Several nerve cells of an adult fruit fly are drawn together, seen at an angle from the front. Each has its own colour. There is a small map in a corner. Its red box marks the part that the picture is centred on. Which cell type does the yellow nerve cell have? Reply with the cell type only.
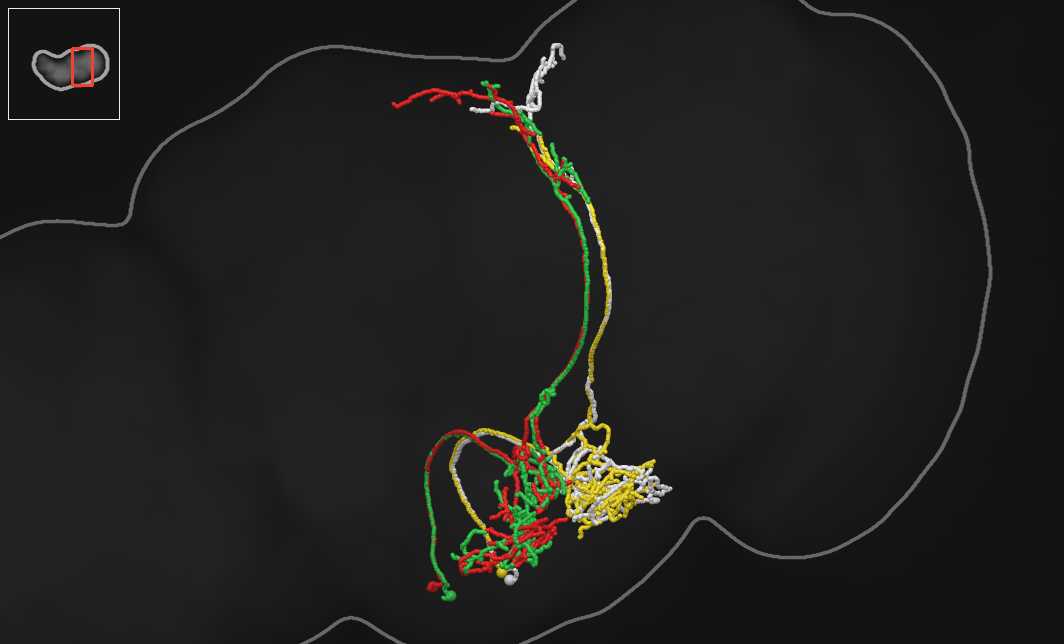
PRW043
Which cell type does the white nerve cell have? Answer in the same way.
PRW025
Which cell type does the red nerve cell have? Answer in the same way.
PRW038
